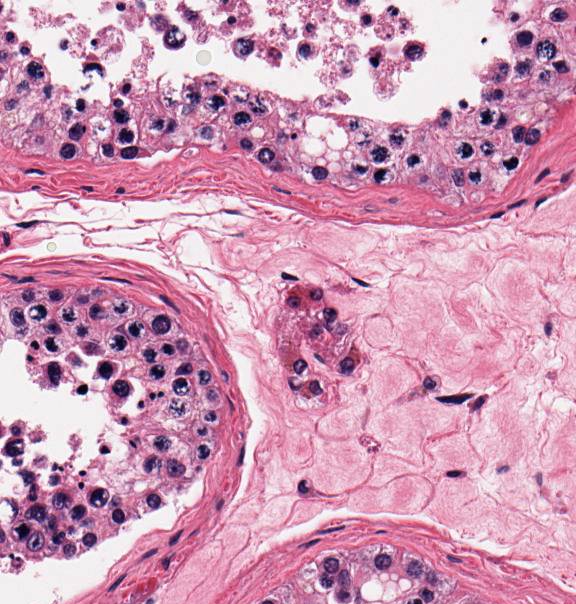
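Testis, haematoxylin and eosin. Tubules are lined by several layers of rounded cells with round dark nuclei. The upper tubule's lining, right of its centre, holds a cluster of clear vacuoles. A small cluster of polygonal cells with granular eosinophilic to brownish cytoplasm lies in stroma near the field centre. Right-hand stroma: pale, loose, pink, sparse spindle-shaped nuclei.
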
